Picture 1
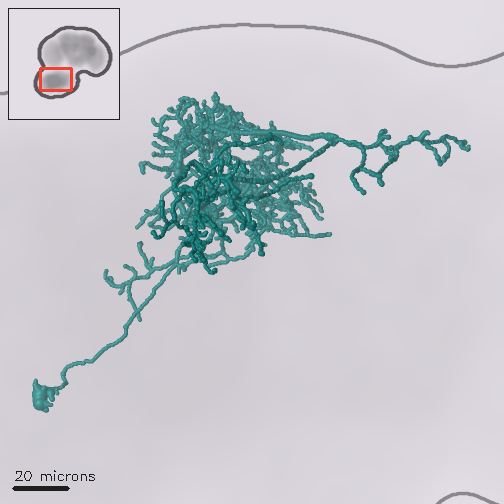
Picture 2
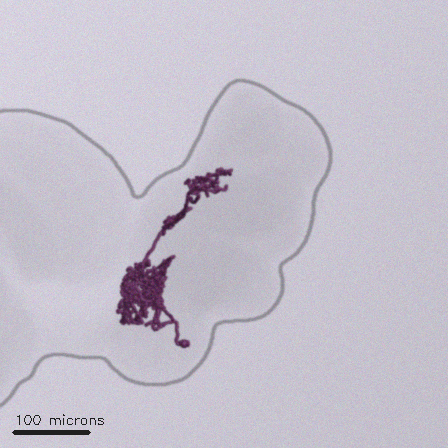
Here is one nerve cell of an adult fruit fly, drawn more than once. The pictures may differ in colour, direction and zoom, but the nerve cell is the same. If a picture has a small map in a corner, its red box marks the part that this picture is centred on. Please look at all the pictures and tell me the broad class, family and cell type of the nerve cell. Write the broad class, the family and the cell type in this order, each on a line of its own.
nerve-cord intrinsic neuron
hemilineage 06A
IN06A004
